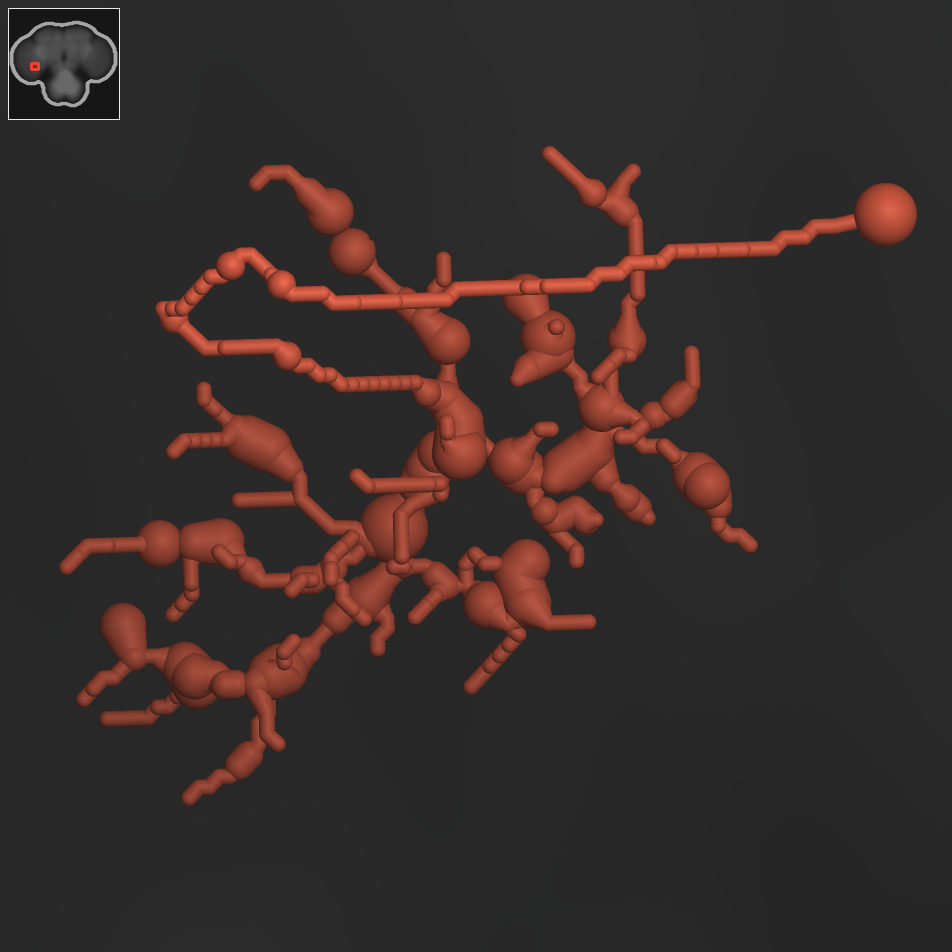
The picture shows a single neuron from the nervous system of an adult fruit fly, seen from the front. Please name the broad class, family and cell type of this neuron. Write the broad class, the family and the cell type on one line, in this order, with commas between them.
optic-lobe intrinsic neuron, Dm, Dm15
